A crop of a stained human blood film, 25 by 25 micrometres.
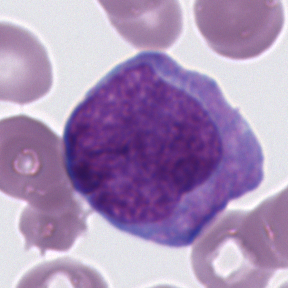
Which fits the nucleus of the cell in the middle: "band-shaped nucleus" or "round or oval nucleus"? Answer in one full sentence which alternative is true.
Its nucleus forms a single compact round or oval shape.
